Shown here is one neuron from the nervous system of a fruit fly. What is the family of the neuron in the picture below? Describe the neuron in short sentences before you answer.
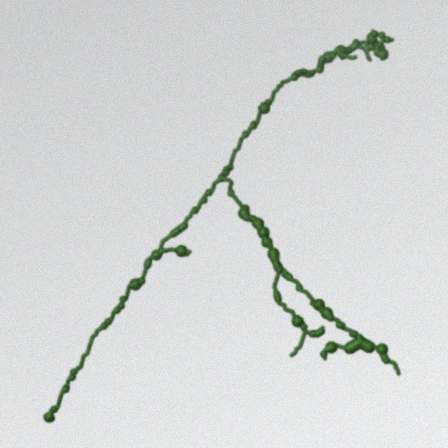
The drawing shows no cell body. As drawn here it is about as wide as it is tall. It is a sensory neuron entering the nerve cord. The name of its family is class mechanosensory proprioceptive.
